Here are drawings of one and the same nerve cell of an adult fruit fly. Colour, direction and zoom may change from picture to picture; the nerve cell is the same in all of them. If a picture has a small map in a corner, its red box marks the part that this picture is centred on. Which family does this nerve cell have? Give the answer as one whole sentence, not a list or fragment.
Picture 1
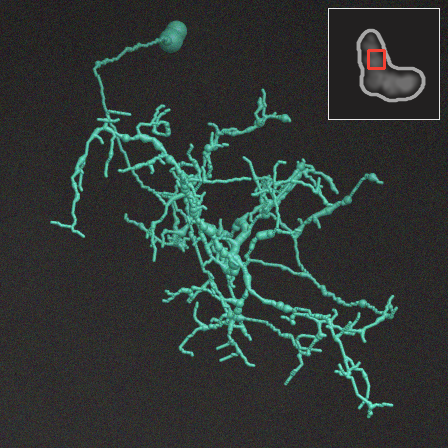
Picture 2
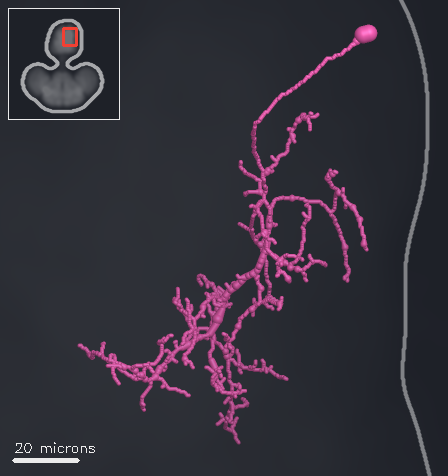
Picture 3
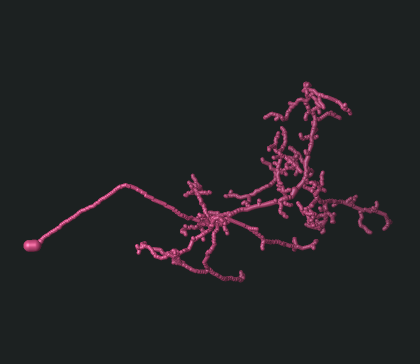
One member of family hemilineage 20A.22A is this nerve cell.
